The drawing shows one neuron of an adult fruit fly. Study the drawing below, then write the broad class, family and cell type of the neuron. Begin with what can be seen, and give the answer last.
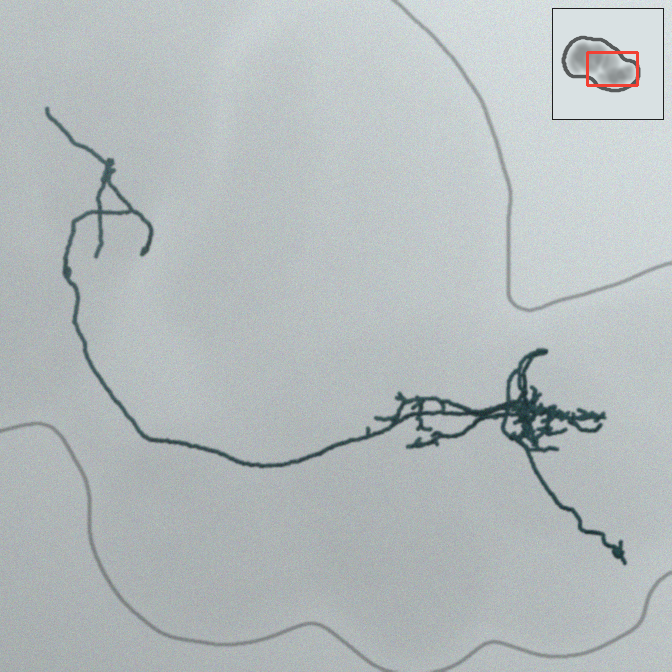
The cell body is at the lower right of the picture. The picture shows dozens of branch ends. It is an ascending neuron. The family is hemilineage 02A. It is of cell type AN02A022.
